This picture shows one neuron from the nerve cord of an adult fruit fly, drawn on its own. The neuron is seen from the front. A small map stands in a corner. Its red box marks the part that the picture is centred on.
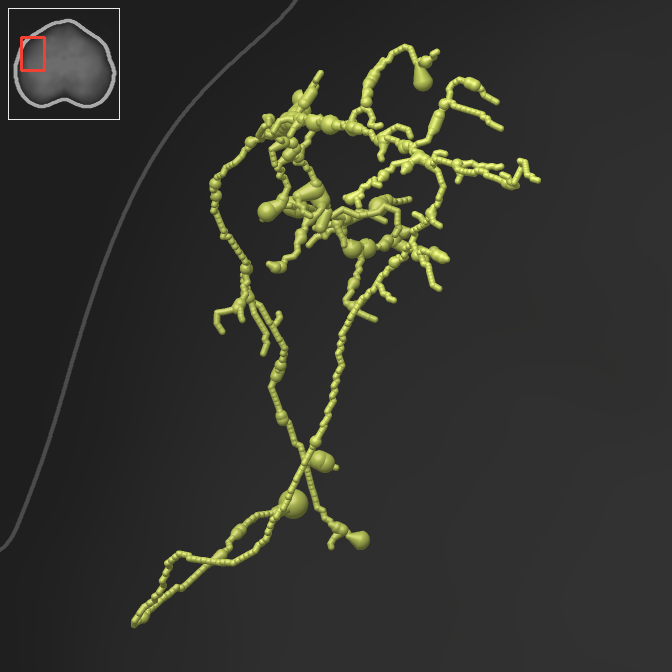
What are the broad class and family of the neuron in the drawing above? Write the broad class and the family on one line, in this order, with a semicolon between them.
nerve-cord intrinsic neuron; hemilineage 08A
